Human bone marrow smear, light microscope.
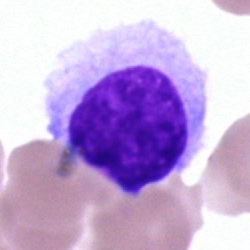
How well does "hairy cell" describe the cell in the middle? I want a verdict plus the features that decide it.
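Its cytoplasm is moderate in amount, not a thin rim, and lies mostly above the nucleus, which sits toward the bottom of the cell.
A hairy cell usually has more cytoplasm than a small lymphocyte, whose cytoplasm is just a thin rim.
The name hairy cell fits. The outline is irregular and fuzzy along the upper edge, and the cytoplasm is pale lavender-blue.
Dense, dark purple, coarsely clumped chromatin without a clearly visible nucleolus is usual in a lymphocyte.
Here the chromatin is dark purple and coarsely clumped, with no nucleoli visible, so it does not separate the two.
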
